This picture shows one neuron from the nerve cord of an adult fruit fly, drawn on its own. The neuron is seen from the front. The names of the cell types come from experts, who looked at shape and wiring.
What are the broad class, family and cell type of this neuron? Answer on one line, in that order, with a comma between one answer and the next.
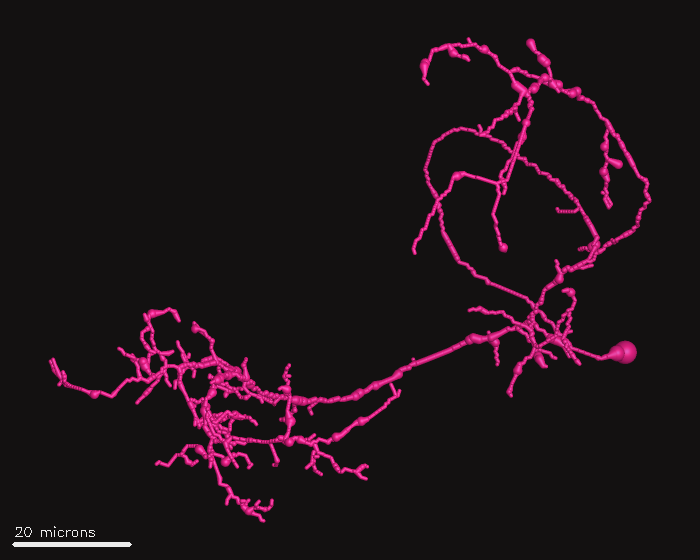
nerve-cord intrinsic neuron, hemilineage 03A, IN03A094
